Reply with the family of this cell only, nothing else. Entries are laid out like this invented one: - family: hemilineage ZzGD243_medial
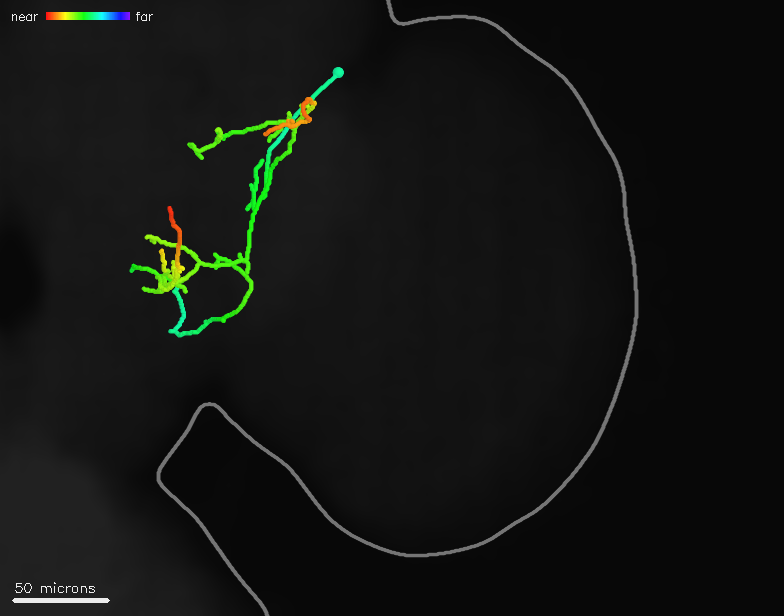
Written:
- family: hemilineage VPNp&v1_posterior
